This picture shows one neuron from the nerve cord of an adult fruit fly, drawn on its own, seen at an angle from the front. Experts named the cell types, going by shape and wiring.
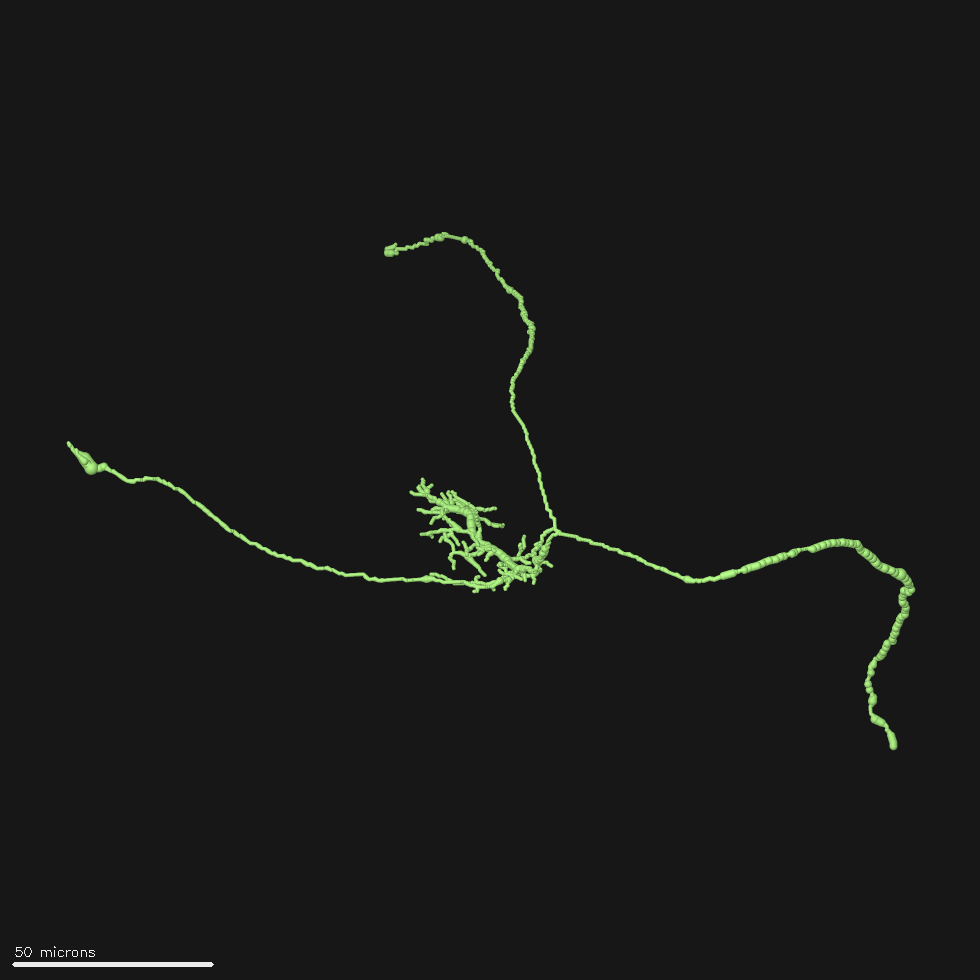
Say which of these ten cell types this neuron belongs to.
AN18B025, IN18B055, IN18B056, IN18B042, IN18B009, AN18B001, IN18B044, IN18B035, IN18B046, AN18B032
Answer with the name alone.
IN18B044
